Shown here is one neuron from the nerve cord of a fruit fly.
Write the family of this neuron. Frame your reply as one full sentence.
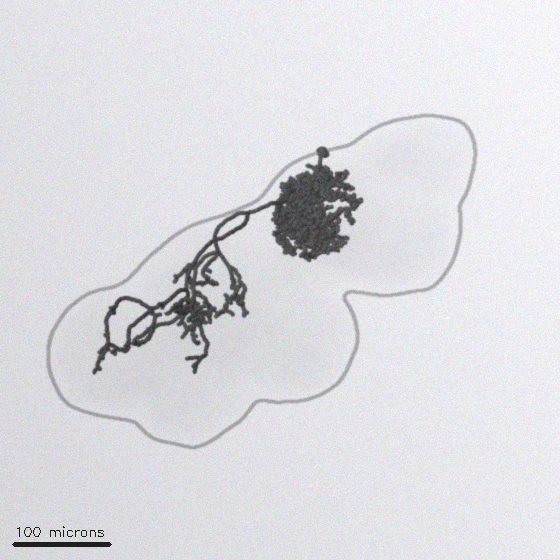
As for family, the neuron falls under hemilineage 19A.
